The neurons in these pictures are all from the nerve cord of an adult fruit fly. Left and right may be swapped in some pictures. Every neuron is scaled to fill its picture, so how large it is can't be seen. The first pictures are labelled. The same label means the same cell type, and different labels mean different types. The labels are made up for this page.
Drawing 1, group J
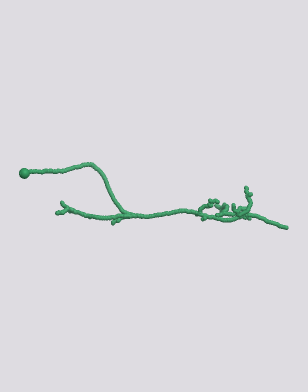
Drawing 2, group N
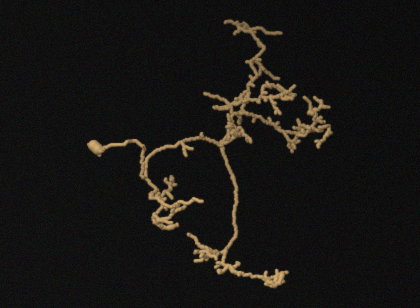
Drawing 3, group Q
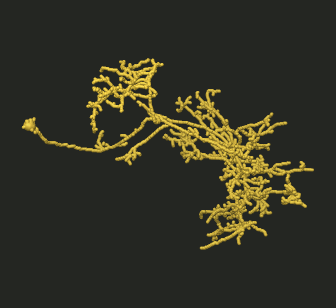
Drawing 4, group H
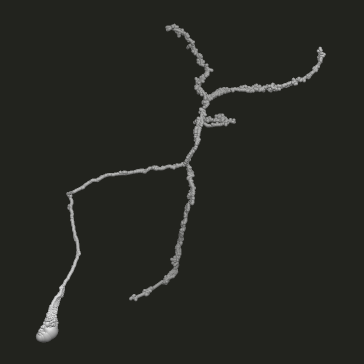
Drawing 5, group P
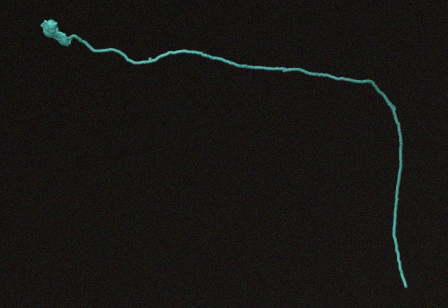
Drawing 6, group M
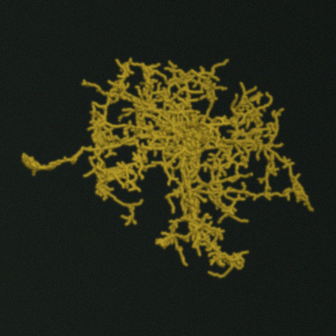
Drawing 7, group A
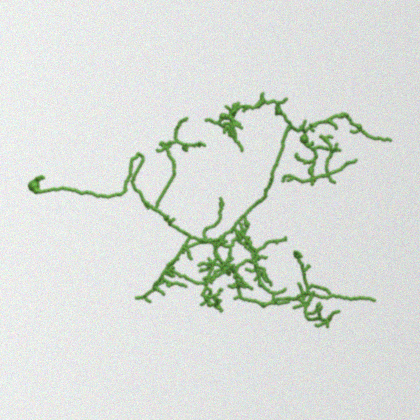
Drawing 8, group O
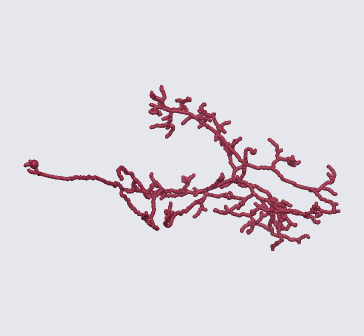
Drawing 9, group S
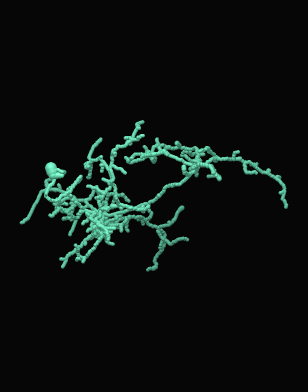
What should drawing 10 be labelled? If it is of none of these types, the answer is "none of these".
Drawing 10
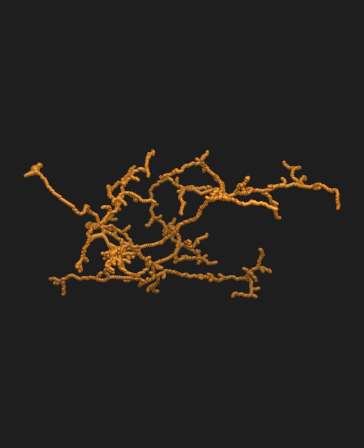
group S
